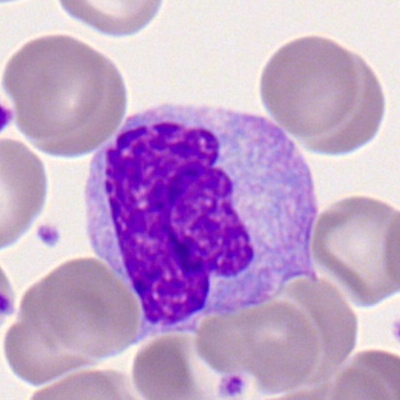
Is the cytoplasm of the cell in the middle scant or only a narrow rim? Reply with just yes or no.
No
